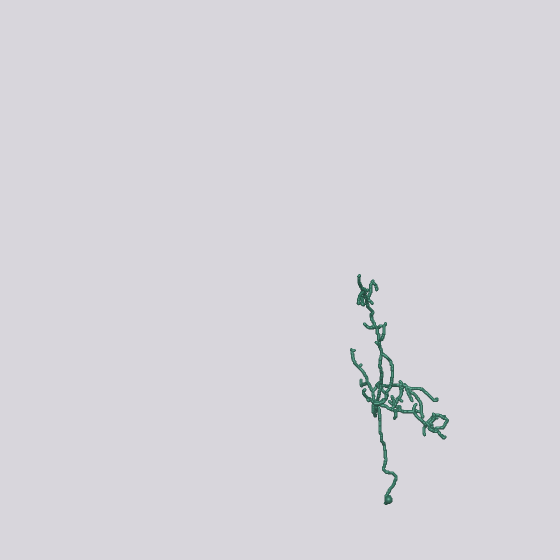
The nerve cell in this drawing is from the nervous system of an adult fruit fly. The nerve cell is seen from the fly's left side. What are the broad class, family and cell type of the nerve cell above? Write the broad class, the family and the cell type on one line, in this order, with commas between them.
central-brain intrinsic neuron, hemilineage LB3, GNG428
